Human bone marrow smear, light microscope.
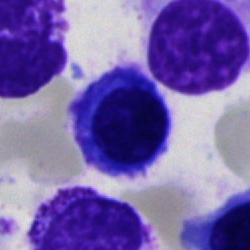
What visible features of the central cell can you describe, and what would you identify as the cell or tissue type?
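Roughly round, the cell has an uneven, finely bumpy margin, with small blebs projecting most clearly along the lower left. Its nuclear chromatin is dense and stains very dark purple-blue. Deep blue cytoplasm forms a rim widest on the left side. This is an erythroblast.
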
